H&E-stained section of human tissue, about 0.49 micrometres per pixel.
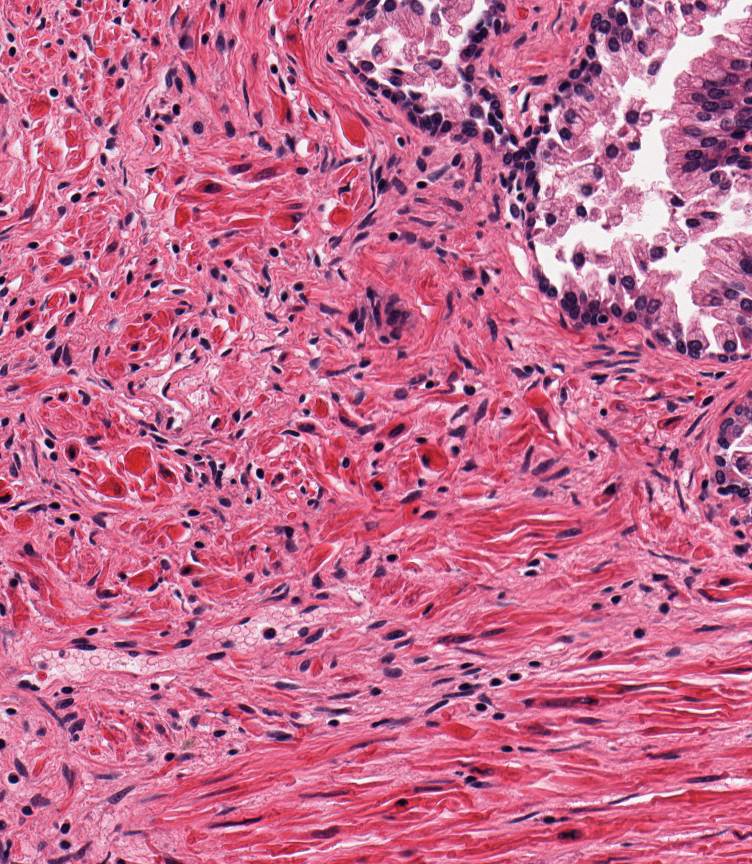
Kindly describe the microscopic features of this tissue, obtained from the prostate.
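Find the lumen first, in the upper right corner; it's lined by epithelium, and everything else in the field is stroma and muscle. Look closely at that lining: a single layer of tall columnar cells. Notice that their nuclei are dark and sit at the basal ends of the cells. Then drop to the lower third, where smooth muscle bundles run horizontally.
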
